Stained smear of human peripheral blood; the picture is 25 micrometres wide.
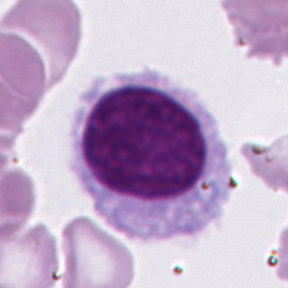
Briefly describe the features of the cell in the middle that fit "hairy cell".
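This cell is a hairy cell, and its border agrees most plainly with that name.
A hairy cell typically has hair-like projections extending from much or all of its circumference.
Here the edge of the cell is fuzzy, with many fine, short projections around its border, which matches.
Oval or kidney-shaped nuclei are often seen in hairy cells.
The nucleus in this cell is round to oval, so its oval form fits, but it has no indentation or lobes and therefore does not show the kidney shape. The nucleus is about 10 micrometres across and fills about 50% of the cell's area. It sits off-centre toward the upper left, leaving a wider rim of pale grey-blue cytoplasm below and to the right.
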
